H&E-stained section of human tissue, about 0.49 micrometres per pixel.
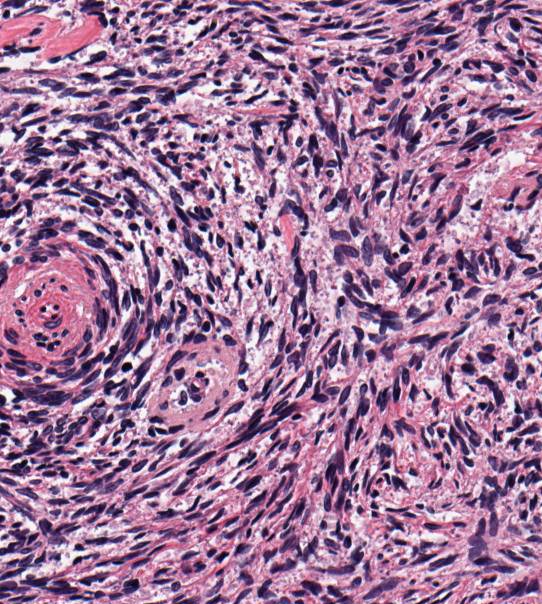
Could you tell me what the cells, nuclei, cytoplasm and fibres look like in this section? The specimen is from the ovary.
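Arrangement first: spindle cells fill the field in short fascicles that intersect and swirl. Along the left middle edge, spindle cells wrap in concentric layers around a vessel, making a whorl. Nuclei come next: elongated and dark-staining, many ending in tapered or wavy tips. Last, the cytoplasm is scant and pale, and cell borders are indistinct.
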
